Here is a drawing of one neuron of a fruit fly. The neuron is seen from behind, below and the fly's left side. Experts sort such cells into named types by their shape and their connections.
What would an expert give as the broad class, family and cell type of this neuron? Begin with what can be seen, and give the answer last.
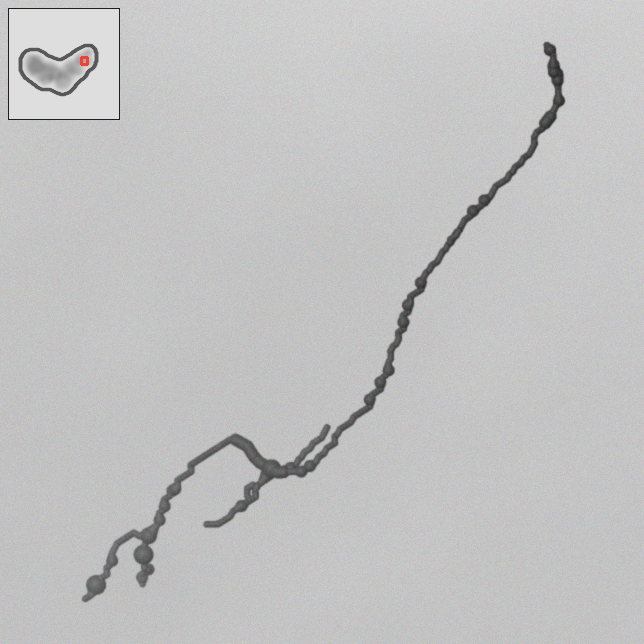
The drawing shows no cell body. There are a dozen or fewer branch ends. It is a sensory neuron entering the nerve cord. Its family is called class mechanosensory tactile. Its cell type is SNta29.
